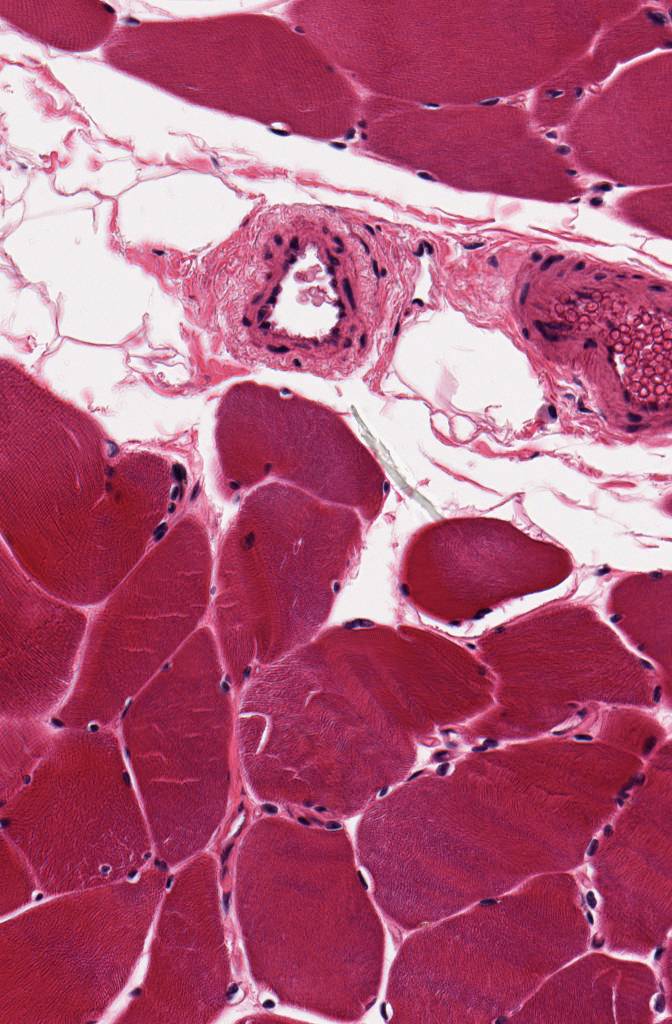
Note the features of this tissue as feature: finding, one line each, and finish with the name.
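Nuclei: small, dark, at fibre edges, not centres
Between fibres: thin pale pink connective tissue strands
Upper field: loose pale connective tissue band with wide empty spaces, between two fibre groups
Vessel: right edge of band, lumen packed with red blood cells
Name: skeletal muscle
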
